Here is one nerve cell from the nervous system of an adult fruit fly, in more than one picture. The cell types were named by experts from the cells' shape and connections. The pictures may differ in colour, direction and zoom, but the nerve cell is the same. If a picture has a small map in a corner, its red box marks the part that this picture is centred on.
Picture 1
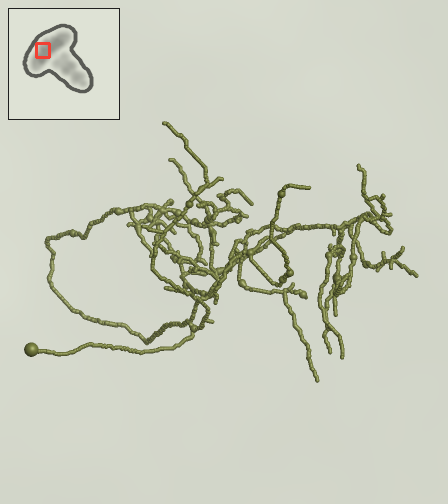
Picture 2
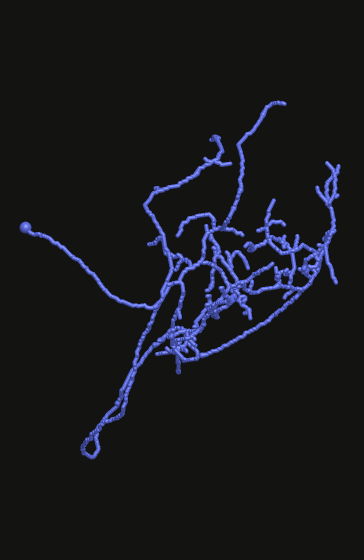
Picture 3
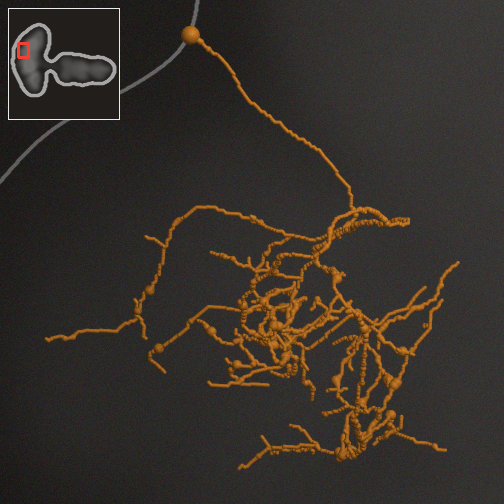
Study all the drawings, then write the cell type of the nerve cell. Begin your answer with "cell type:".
cell type: CRE019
